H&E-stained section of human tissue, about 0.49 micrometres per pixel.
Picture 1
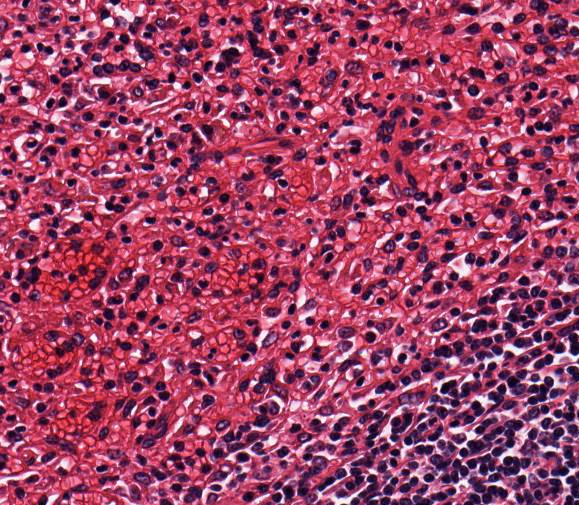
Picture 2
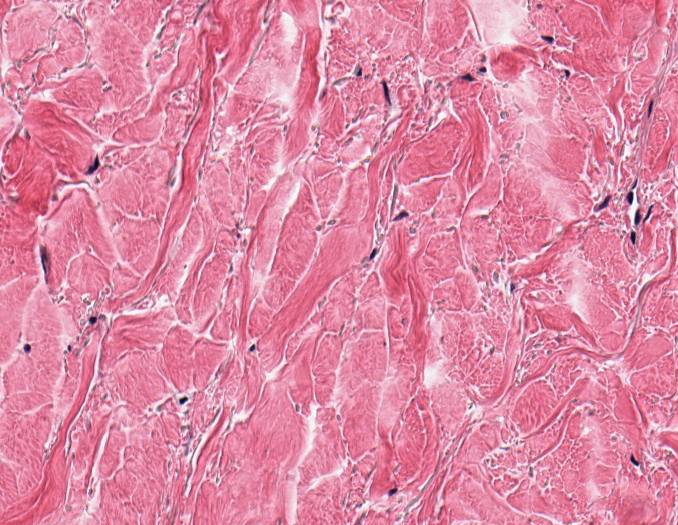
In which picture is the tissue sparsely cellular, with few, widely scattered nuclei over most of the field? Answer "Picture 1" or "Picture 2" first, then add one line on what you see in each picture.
Picture 2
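What picture 1 shows: The whole field is a dense, solid sheet of cells with no fat cells among them.
What picture 2 shows: Nuclei are sparse, small, dark and elongated.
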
